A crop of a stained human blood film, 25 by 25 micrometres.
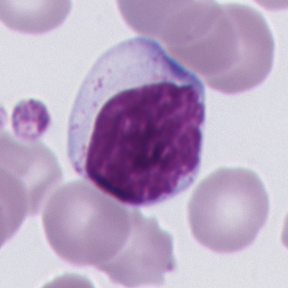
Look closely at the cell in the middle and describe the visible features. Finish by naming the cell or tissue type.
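You'll notice the nucleus sits toward the lower right, so the widest band of cytoplasm is up at the upper left. That cytoplasm is a pale greyish blue, with a few fine reddish-purple granules scattered through it. No nucleoli show in the nucleus. It's a large granular lymphocyte.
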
